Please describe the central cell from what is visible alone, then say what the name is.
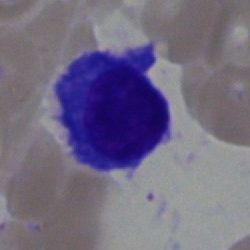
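What you can see here is a ragged, irregular outline, with a blunt cytoplasmic projection sticking out at the upper right. The chromatin is dense and dark purple, and no granules can be made out in the cytoplasm. It's a plasma cell.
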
